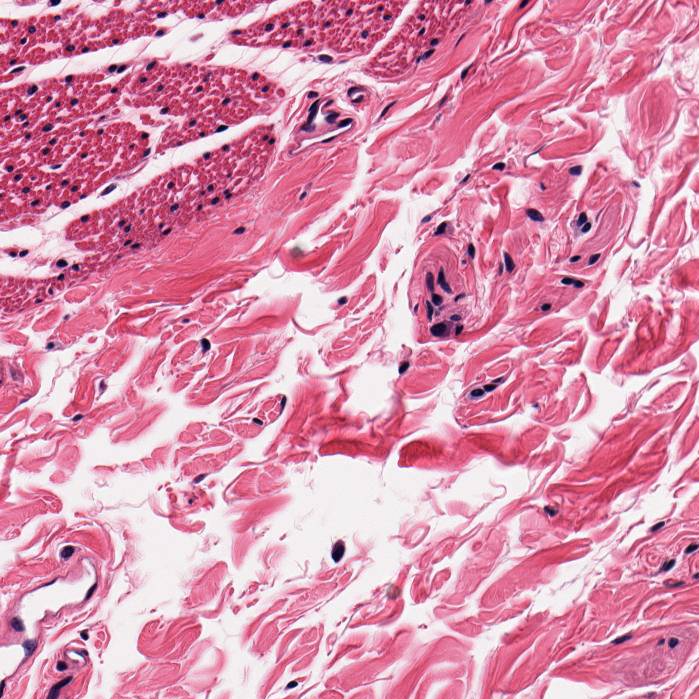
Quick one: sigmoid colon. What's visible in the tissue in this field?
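Upper left corner holds a dense, dark red compartment, split into lobes by white clefts, built of tiny closely packed red granules with scattered dark nuclei. Remainder is looser pink fibrous tissue. Eosinophilic collagen bundles fill most of the field, running wavily in many directions. Nuclei between them sparse, small, dark, oval to spindle-shaped, mostly single.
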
